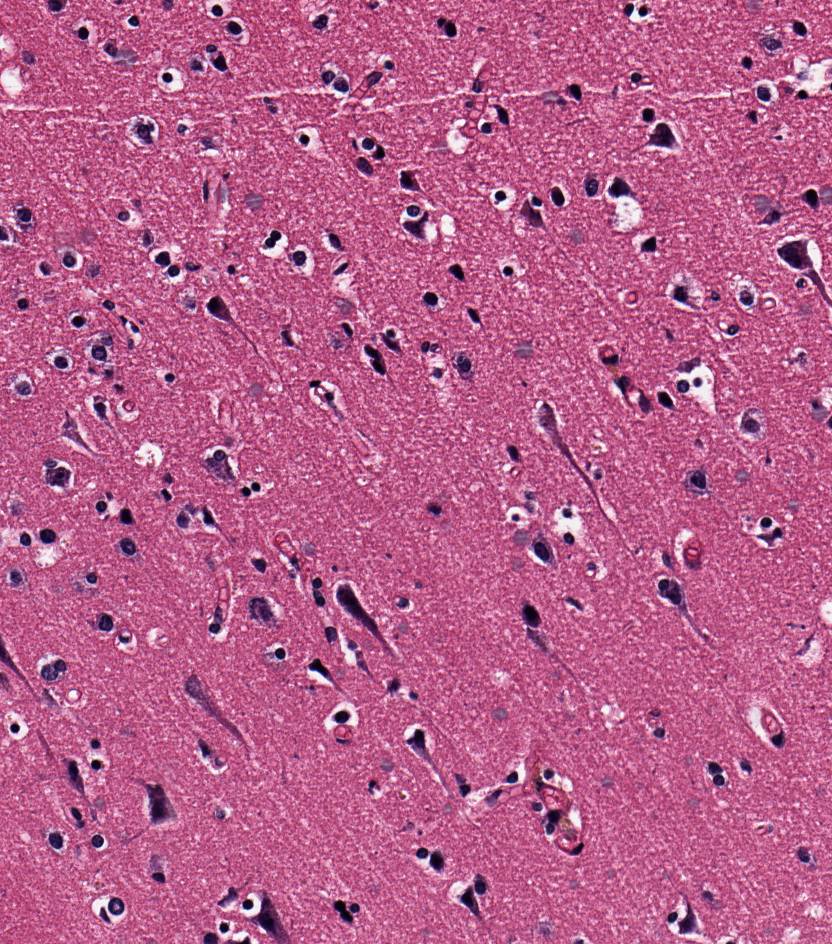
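Cerebral cortex. Cells lie singly, scattered through a continuous pink matrix; I find no glands, tubules or epithelium. Many neuron cell bodies are shrunken, angular and darkly stained. Among them lie numerous small, round, dark nuclei with little visible cytoplasm. Vessels? Only thin-walled small ones, with red blood cells.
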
